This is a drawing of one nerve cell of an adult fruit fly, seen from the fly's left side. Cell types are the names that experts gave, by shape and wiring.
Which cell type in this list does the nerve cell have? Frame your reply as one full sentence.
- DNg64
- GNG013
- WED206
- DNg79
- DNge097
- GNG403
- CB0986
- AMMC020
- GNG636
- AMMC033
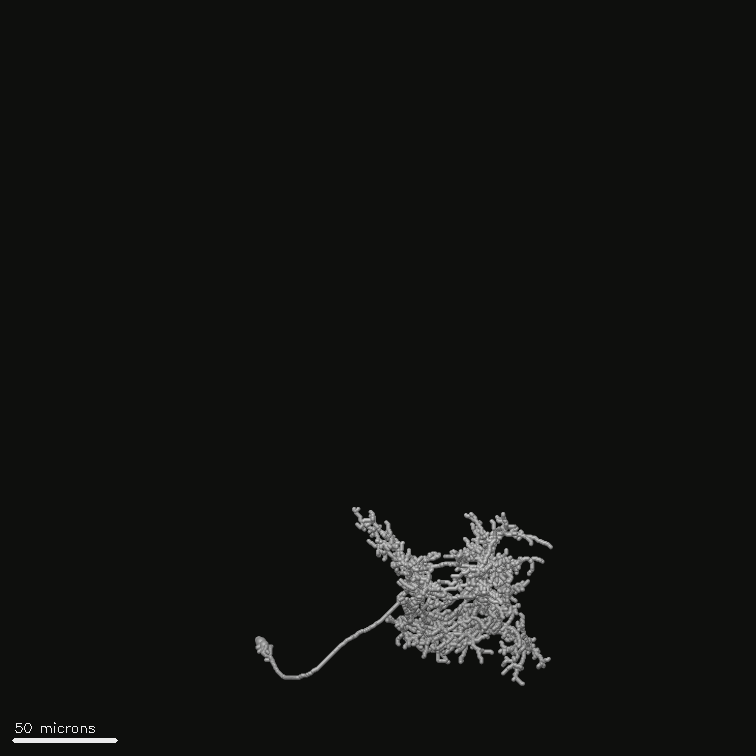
The nerve cell has GNG013 as its cell type.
